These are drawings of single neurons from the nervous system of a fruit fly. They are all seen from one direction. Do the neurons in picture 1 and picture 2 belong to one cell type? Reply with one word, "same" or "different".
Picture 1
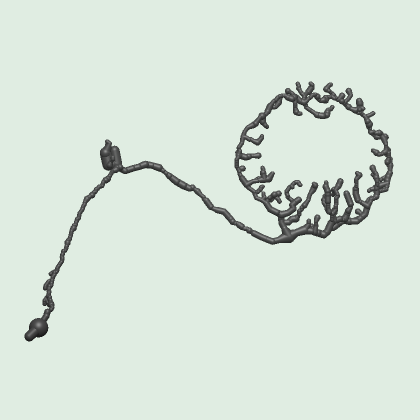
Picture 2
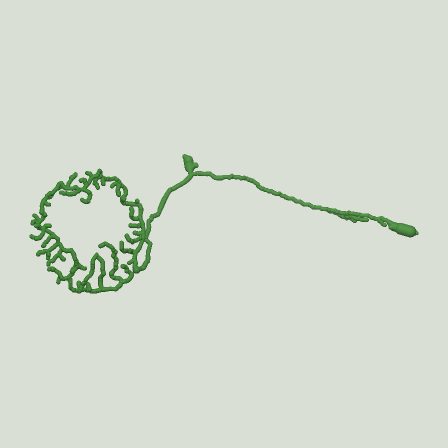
same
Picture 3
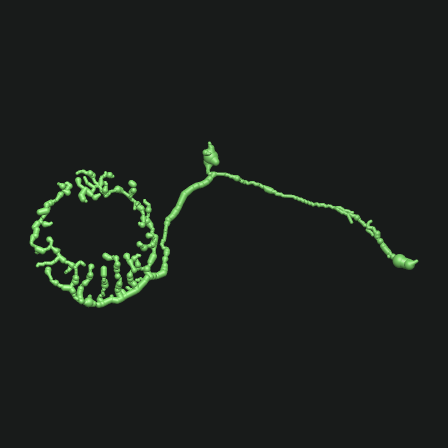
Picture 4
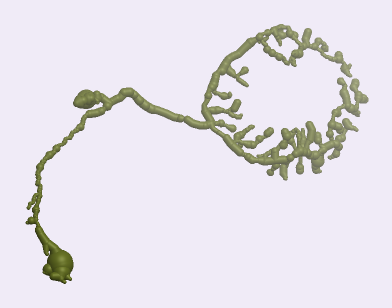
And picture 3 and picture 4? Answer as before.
same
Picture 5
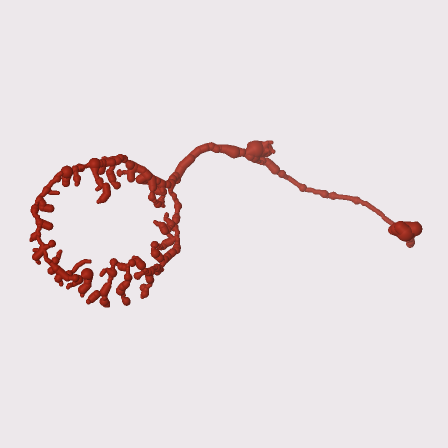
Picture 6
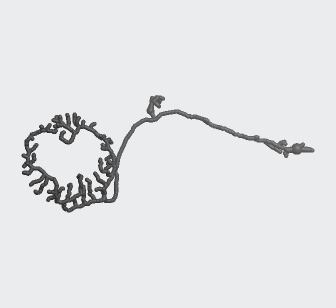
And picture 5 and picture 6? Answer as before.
same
